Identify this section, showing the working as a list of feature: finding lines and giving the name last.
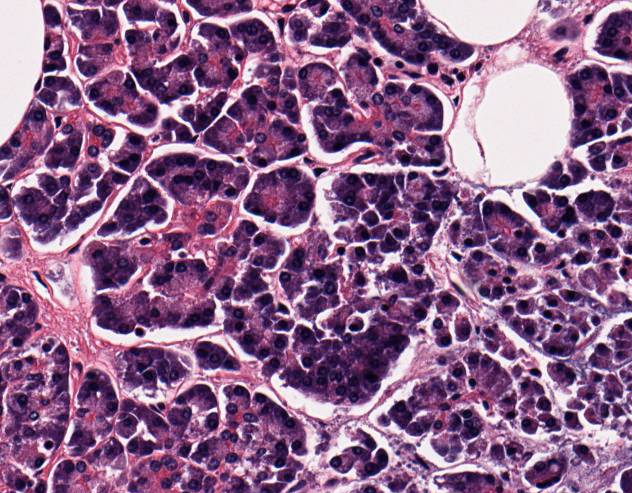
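Lobules: divided by thin pink connective tissue strands, a broader one at the left middle
Cytoplasm: deeply purple and basophilic across most of the field
Nuclei: one round, dark nucleus per acinar cell, toward the outer edge of the acinus
Top edge: a few round, empty fat cells, the largest at top right
Organ: pancreas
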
